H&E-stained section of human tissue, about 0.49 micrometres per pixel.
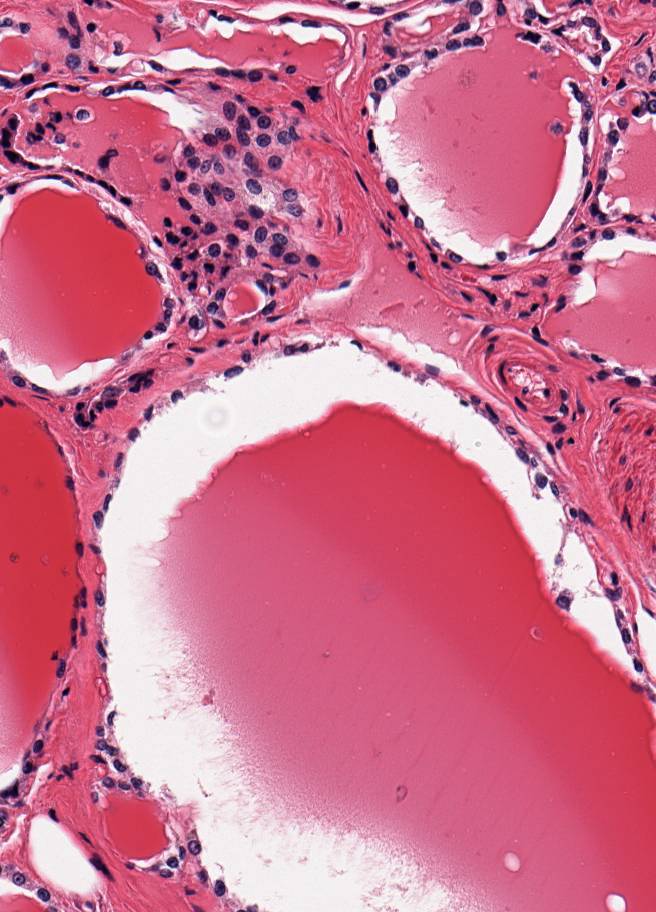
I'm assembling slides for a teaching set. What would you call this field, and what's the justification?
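I'd name this thyroid follicle: the field is filled with closed, round-to-oval follicles of varying size, the largest in the lower centre. Each lumen holds homogeneous, deeply eosinophilic colloid.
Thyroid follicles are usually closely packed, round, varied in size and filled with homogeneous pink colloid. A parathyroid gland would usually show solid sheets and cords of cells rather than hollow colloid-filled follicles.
Thin bands of pink fibrous connective tissue with scattered spindle-shaped nuclei separate the follicles, and just right of the middle lies a small thick-walled arteriole cut across.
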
